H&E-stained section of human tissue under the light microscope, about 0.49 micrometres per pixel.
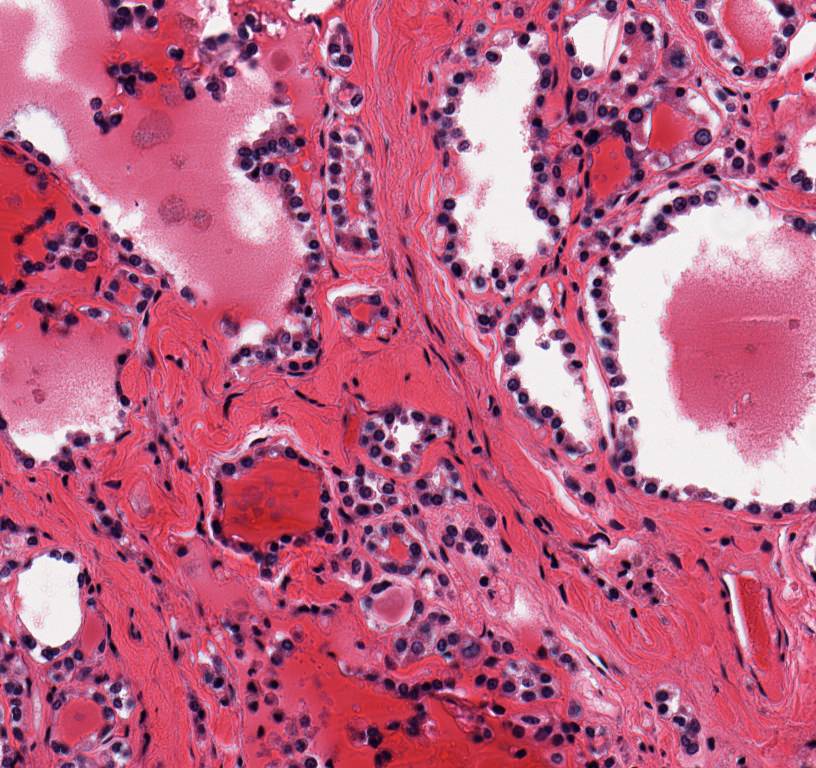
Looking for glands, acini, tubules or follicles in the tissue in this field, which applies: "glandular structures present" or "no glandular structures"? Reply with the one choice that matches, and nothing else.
Glandular structures present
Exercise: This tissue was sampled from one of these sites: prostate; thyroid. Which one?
thyroid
